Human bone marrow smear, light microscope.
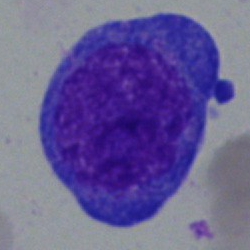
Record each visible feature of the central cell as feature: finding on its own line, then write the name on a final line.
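Bleb: a small round dark-blue one, sticking out from the right edge
Chromatin: finely stippled, not coarsely clumped
Cytoplasm: stains deep blue
Rim: widest at the upper right
Name: blast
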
